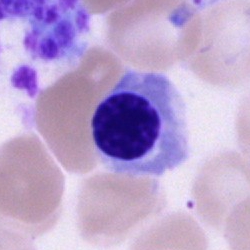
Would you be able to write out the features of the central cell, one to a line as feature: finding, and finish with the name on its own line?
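Nucleus: off-centre, cytoplasm widest on its upper right
Nucleolus: none to be seen
Cytoplasm: pale-to-medium blue
Outline: irregular and angular, not round
Name: erythroblast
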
